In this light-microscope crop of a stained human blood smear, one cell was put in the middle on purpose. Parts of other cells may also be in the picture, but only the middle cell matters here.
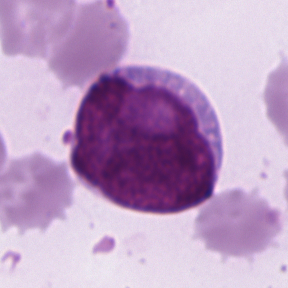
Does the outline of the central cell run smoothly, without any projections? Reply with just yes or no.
Yes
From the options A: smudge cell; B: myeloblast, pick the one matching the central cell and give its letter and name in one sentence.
Given that the cell in the middle is a myeloblast, option B is correct.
